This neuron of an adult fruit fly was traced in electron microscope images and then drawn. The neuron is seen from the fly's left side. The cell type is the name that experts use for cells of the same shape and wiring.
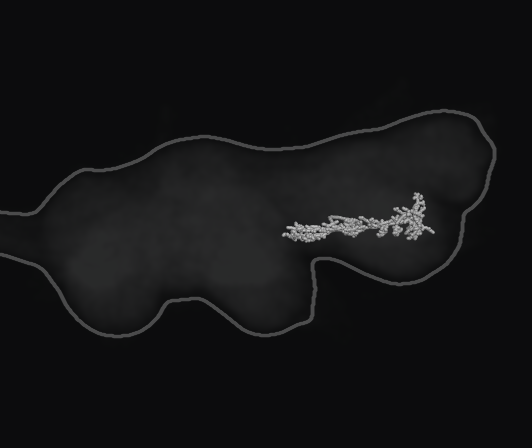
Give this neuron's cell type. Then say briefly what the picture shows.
The cell type is IN09A024. This is a nerve-cord intrinsic neuron. As drawn here it is more than twice as wide as it is tall.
